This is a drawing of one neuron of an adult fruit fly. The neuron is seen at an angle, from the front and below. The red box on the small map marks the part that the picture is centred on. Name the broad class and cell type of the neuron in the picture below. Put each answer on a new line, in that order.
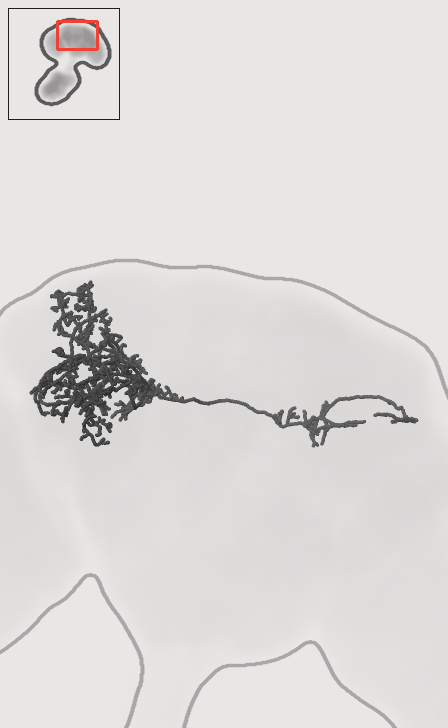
central-brain intrinsic neuron
CL093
